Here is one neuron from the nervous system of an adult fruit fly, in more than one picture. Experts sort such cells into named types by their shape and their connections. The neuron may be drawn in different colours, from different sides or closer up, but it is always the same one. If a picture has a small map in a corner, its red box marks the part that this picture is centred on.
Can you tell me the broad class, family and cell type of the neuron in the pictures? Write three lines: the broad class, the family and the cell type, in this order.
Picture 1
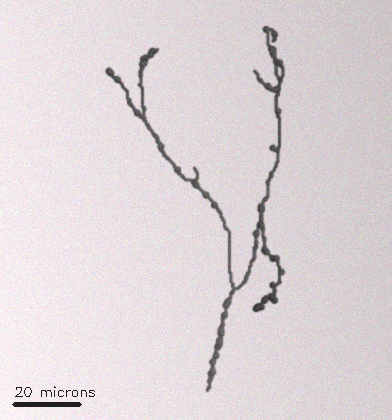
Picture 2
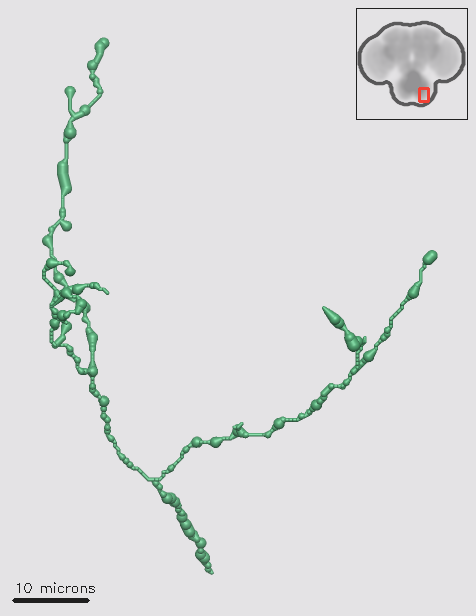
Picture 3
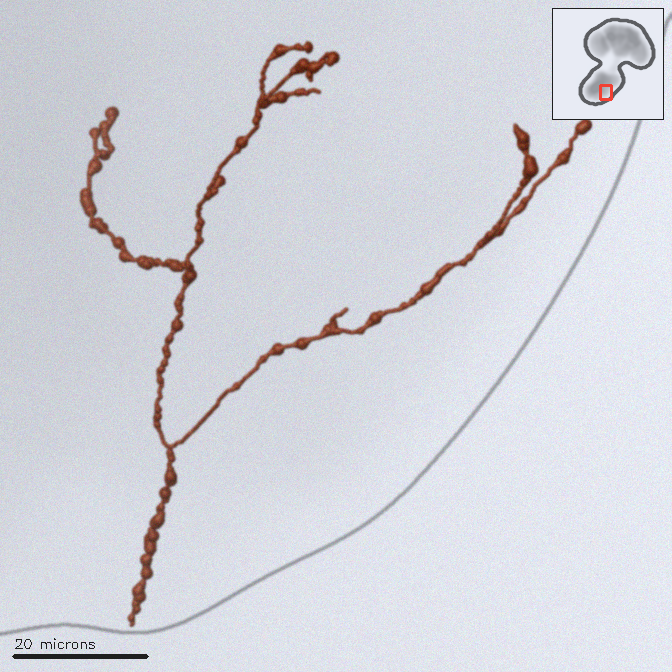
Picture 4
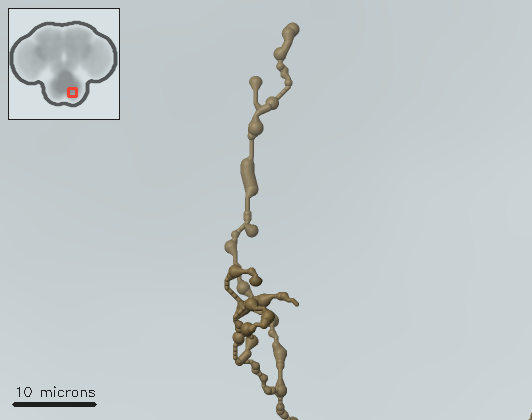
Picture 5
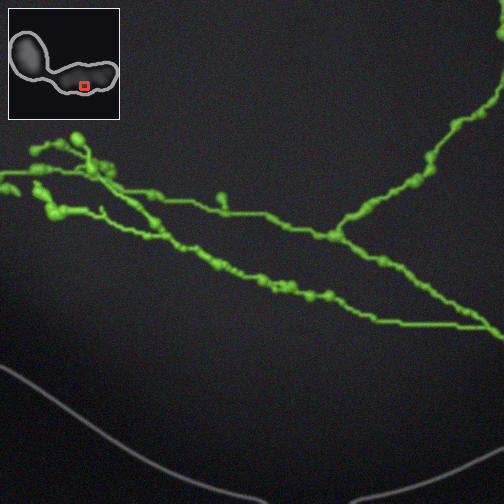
sensory neuron entering the nerve cord
class mechanosensory proprioceptive
SNpp50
